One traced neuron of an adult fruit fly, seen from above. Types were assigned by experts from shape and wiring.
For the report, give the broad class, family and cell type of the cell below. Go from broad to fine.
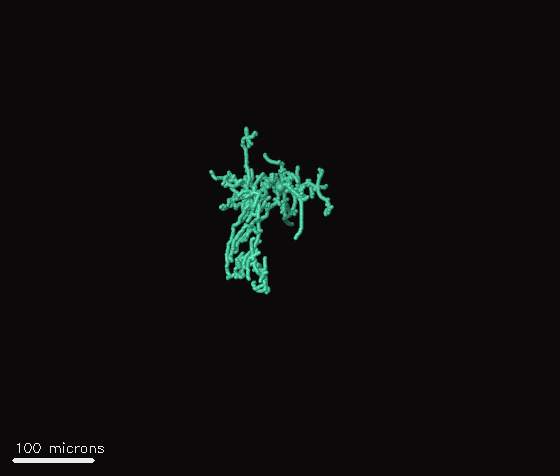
nerve-cord intrinsic neuron; hemilineage 06B; IN06B017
